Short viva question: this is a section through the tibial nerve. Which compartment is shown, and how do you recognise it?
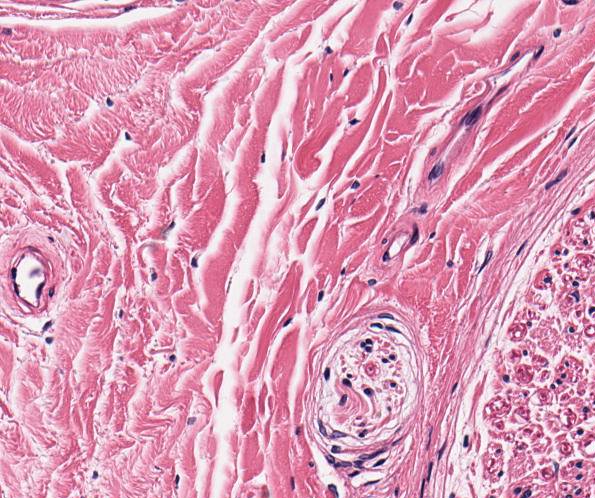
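This is epineurium. Thick, wavy eosinophilic collagen bundles fill most of the field, with sparse small, dark, mostly spindle-shaped nuclei between them. A small round vessel with an empty lumen lies mid-height at the left edge.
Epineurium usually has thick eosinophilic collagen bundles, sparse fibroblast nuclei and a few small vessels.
Near the lower centre, concentric flattened cells surround a core of small nuclei.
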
